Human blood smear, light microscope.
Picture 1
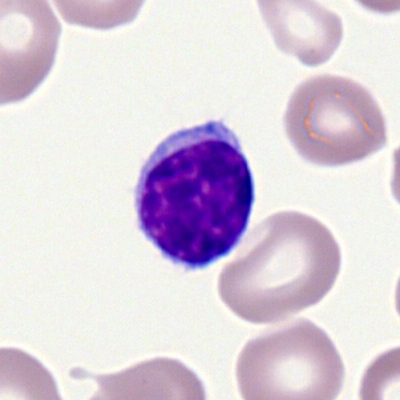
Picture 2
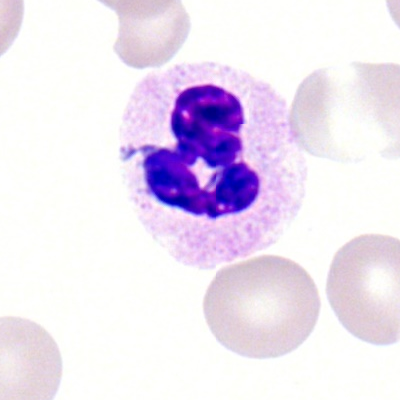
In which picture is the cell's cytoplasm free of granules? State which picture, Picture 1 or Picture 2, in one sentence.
The cytoplasm of the cell shown in picture 1 holds no visible granules.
